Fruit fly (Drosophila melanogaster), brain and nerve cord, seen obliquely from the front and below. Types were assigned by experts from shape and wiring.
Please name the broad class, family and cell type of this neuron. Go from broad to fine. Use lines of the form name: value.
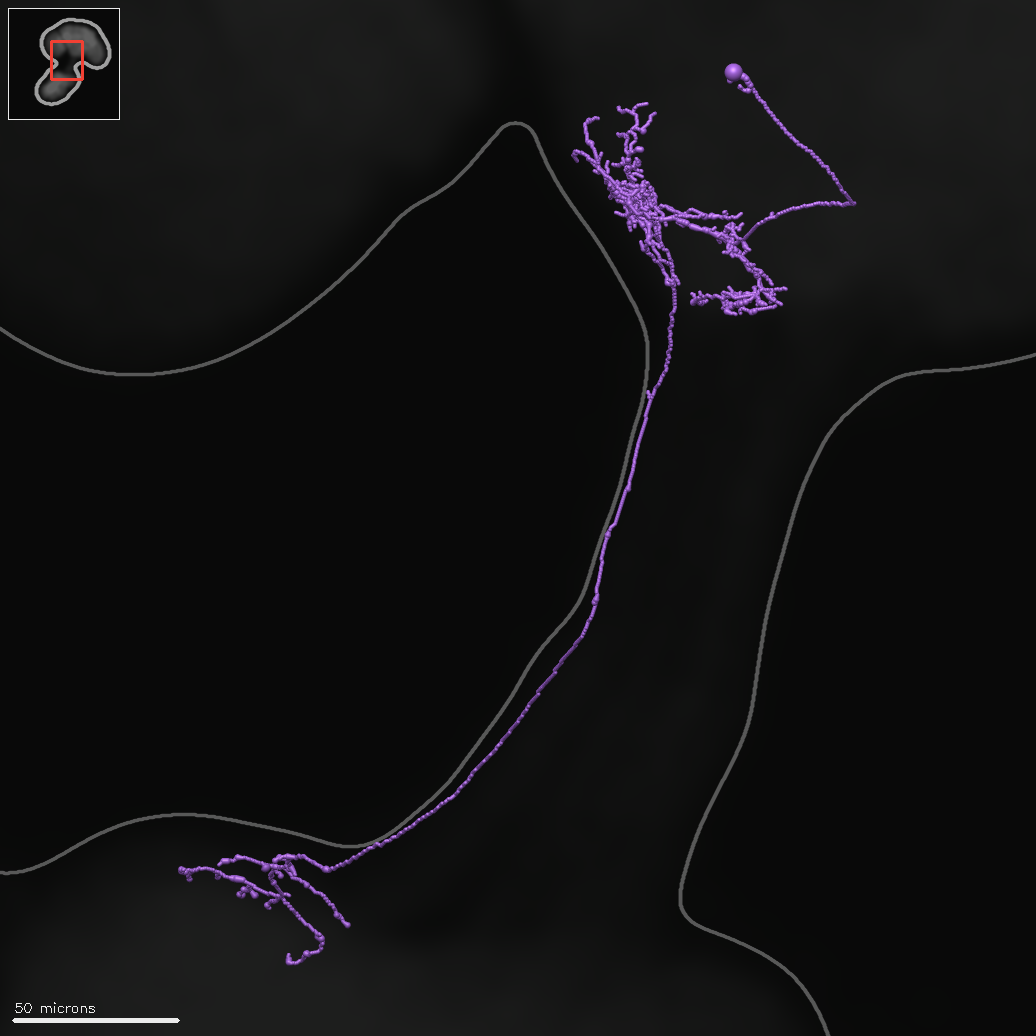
broad class: descending neuron
family: hemilineage MX12
cell type: DNg12_g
